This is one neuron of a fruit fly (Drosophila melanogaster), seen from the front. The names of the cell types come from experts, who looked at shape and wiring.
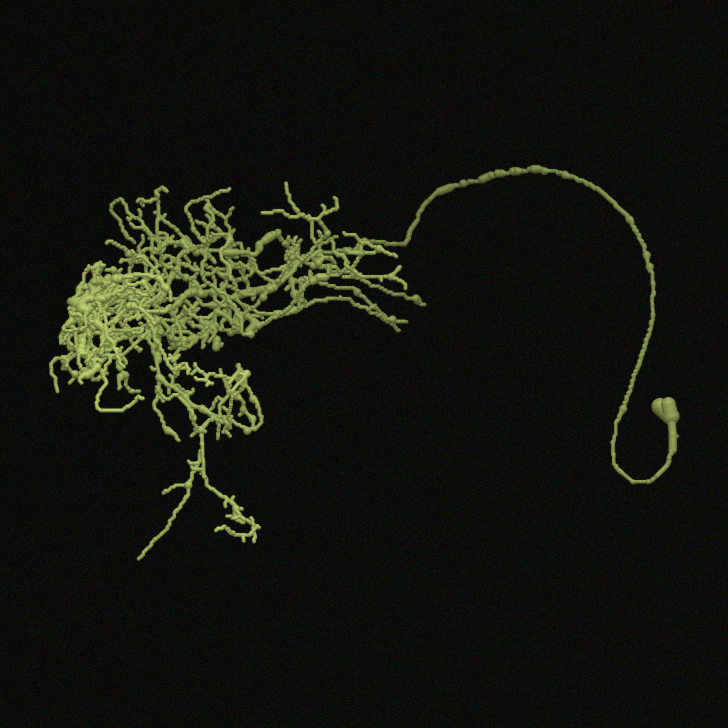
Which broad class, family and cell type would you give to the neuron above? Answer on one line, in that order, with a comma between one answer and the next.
central-brain intrinsic neuron, hemilineage SLPav2, SMP010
